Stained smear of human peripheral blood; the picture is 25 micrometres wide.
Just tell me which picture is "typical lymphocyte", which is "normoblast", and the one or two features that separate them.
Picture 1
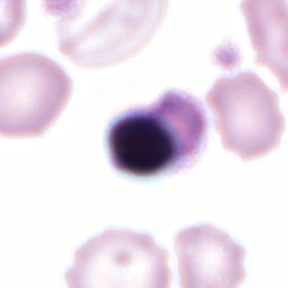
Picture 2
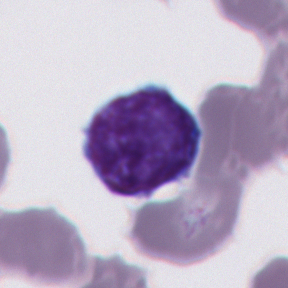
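Picture 1 is the normoblast, and picture 2 is the typical lymphocyte.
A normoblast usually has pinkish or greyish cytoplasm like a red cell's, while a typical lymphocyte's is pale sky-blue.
That's the plainest difference between them: the cytoplasm in picture 1 is pinkish-lilac, whereas in picture 2 it is only a very thin blue rim at the edge of the cell.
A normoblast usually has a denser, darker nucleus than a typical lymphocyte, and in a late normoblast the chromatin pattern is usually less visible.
Sure enough, the chromatin in picture 1 is dense and almost evenly dark purple, while in picture 2 it is dense and dark purple but broken by a few small paler patches.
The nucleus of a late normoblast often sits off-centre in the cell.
In picture 1 the cytoplasm lies as a crescent on the right side of the nucleus.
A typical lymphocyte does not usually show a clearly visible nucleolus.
Neither cell has one, in fact: no nucleoli in picture 1, and no distinct nucleolus in picture 2. The typical lymphocyte in picture 2 is roughly round with a slightly uneven edge and about 10 micrometres across, and its round nucleus, about 9 micrometres across, fills about 90% of its area. It shows no granules or vacuoles, while the normoblast in picture 1 touches none of the neighbouring red cells.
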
